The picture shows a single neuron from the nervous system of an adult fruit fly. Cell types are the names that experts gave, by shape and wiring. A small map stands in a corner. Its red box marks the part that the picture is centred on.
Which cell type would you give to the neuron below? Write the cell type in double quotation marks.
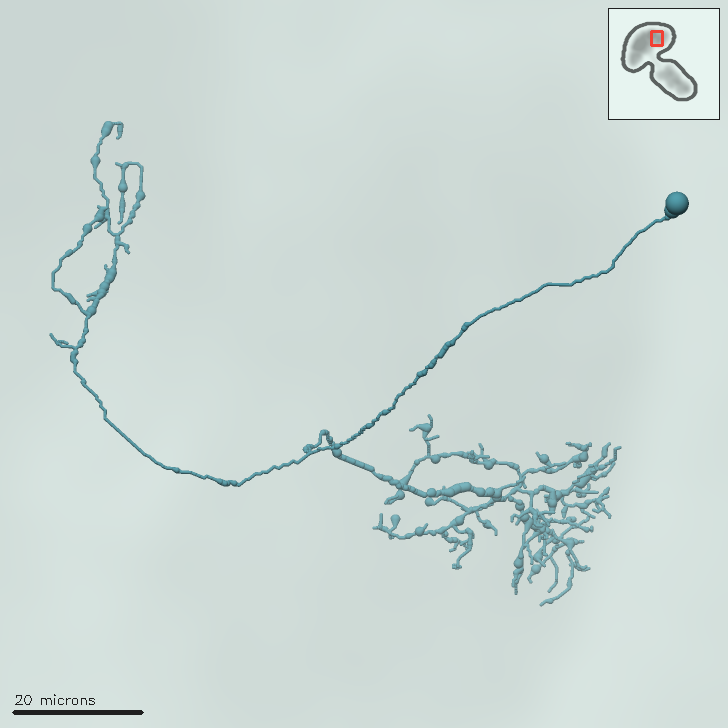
"LC21"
